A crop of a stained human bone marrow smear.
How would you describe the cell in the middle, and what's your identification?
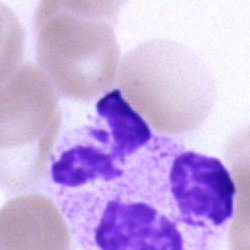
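The nuclear material forms four or more separate dense lobes spread around the cell, with no nucleoli seen in any of them. Fine lilac-purple granules are strewn through the cytoplasm, in which no vacuoles are seen. The cell is a segmented neutrophil.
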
